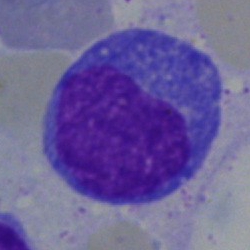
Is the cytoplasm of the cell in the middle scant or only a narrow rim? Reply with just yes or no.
No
